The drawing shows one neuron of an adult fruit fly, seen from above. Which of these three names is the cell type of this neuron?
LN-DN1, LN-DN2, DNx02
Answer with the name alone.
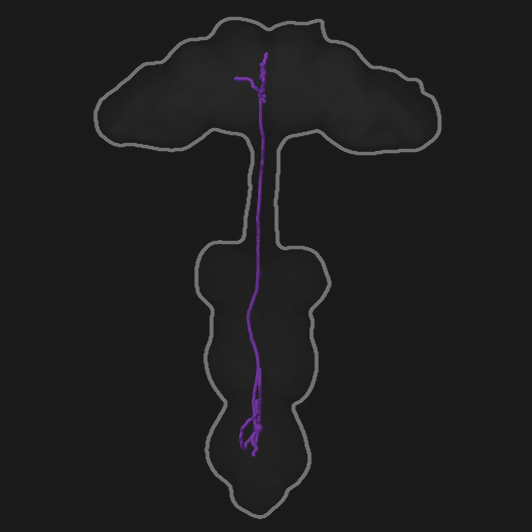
LN-DN2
